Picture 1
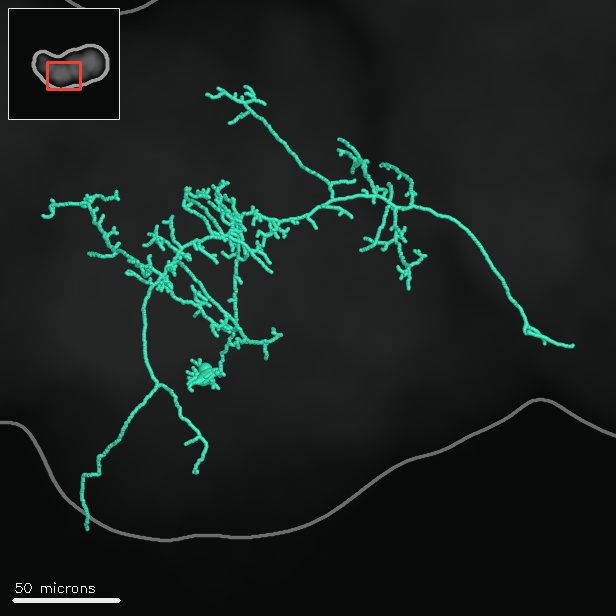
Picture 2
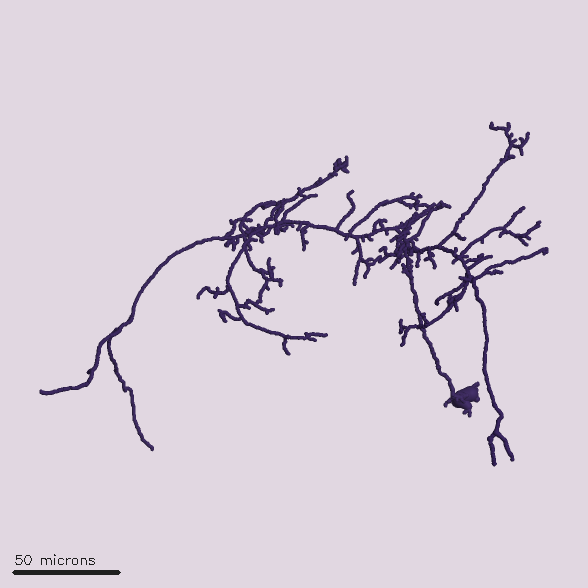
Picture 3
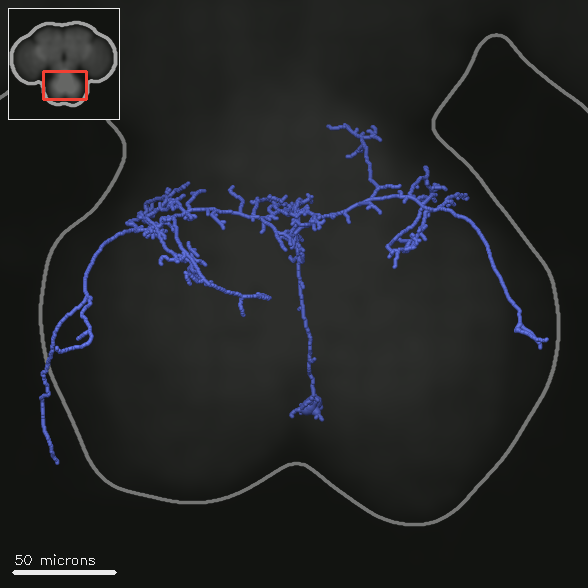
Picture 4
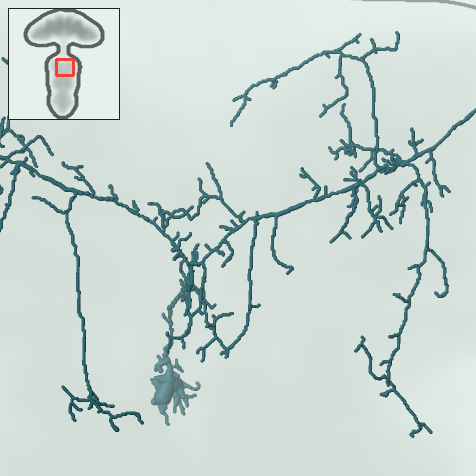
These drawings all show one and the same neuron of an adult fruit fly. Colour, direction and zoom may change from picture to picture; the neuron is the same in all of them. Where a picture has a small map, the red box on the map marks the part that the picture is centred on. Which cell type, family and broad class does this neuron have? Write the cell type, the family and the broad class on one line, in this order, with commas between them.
EN00B015, hemilineage 00B, efferent neuron of the nerve cord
